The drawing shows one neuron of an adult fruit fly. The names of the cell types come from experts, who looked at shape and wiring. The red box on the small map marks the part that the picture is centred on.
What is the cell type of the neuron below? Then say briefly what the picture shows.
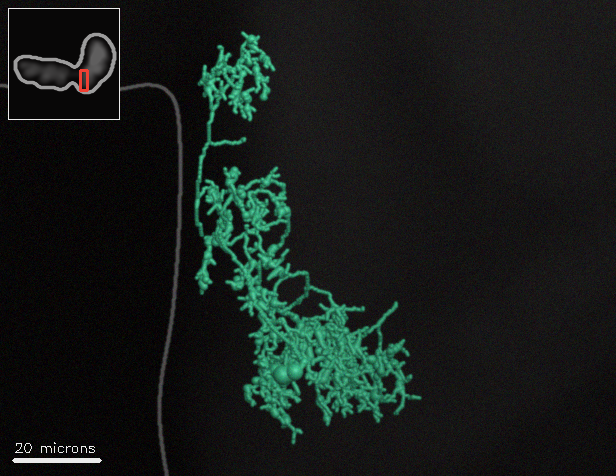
The cell type is Pm3. It is an optic-lobe intrinsic neuron. The cell body is at the bottom of the picture. From top to bottom in the picture it spans about 95 microns.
